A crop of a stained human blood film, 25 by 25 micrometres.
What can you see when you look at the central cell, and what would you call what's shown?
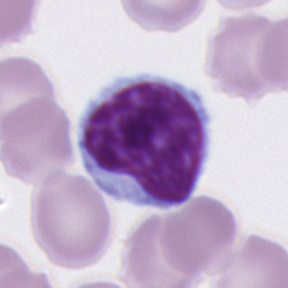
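Start with the outline: it is round. Now look at the nucleus, which is roughly round and has no lobes. Its chromatin is dark purple and coarsely clumped. Around it, the cytoplasm is pale blue. This cell is a typical lymphocyte.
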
